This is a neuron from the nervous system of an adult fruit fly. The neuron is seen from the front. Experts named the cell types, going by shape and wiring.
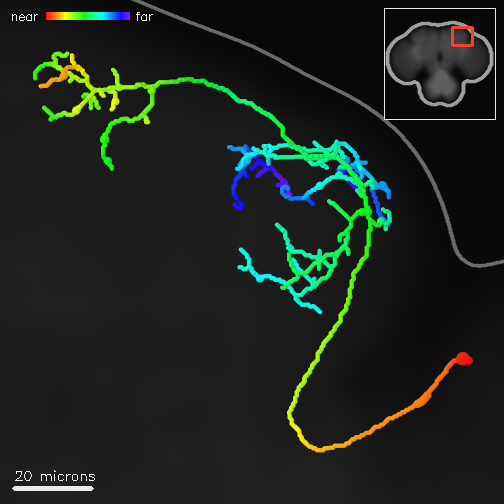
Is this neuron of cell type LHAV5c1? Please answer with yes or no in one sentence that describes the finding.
No, this neuron is not counted in cell type LHAV5c1; it is in another.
